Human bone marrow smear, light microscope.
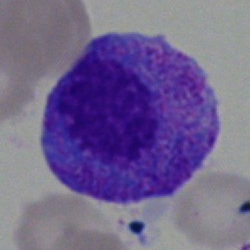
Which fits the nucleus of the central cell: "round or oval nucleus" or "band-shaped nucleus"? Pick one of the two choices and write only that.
Round or oval nucleus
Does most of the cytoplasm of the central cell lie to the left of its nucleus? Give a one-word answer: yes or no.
No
